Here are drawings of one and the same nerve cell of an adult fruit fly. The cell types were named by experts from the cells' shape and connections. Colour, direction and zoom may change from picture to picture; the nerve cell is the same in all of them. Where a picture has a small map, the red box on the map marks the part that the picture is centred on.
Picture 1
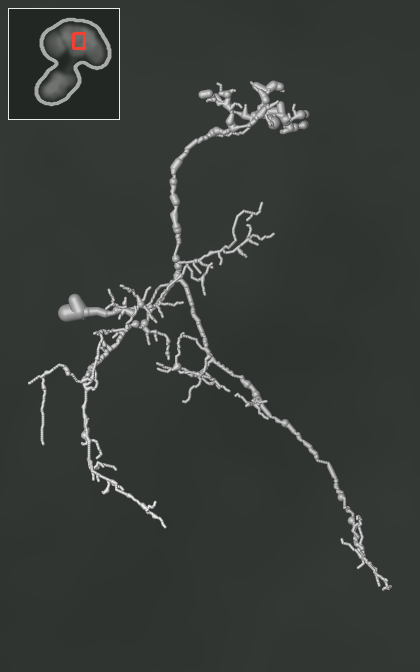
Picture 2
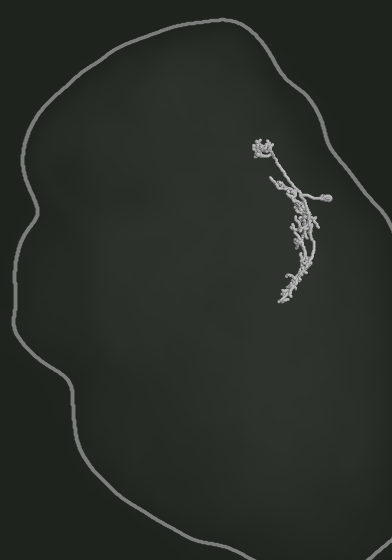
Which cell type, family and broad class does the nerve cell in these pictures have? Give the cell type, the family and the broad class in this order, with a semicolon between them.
IbSpsP; class CX; central-brain intrinsic neuron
